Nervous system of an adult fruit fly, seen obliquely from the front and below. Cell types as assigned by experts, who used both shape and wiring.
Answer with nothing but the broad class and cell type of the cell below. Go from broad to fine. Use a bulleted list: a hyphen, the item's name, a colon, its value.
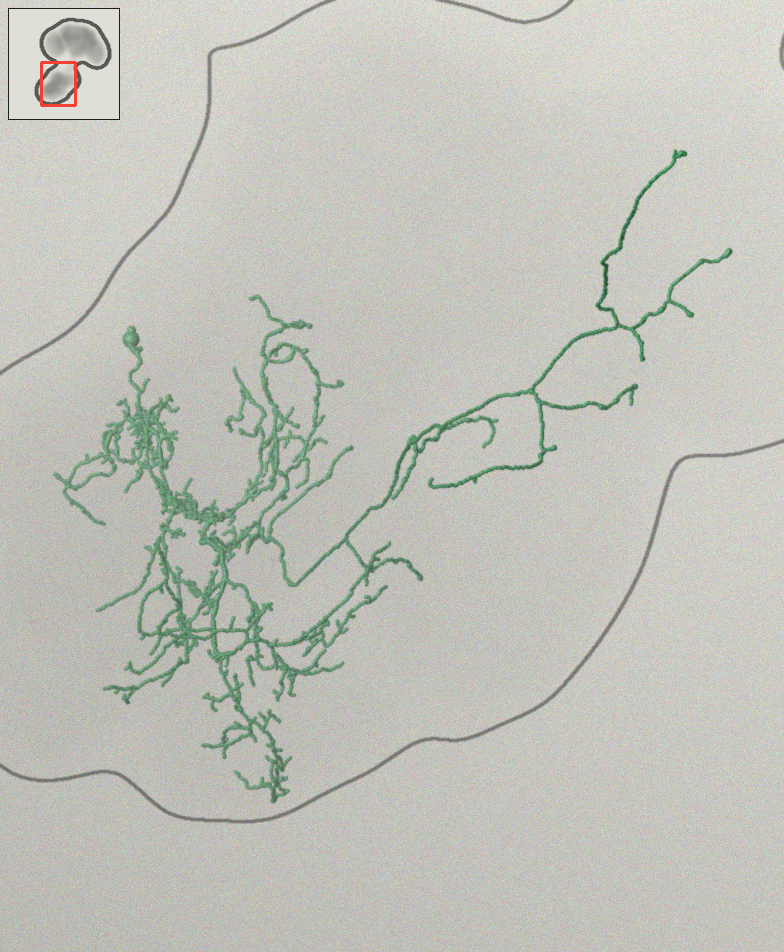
- broad class: nerve-cord intrinsic neuron
- cell type: INXXX224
